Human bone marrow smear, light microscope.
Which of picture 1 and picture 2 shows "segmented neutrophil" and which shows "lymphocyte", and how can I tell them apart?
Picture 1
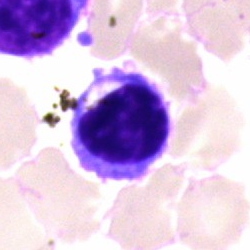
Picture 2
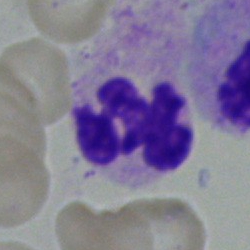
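So: the lymphocyte is in picture 1, the segmented neutrophil in picture 2. The lymphocyte has only a narrow rim of blue-purple cytoplasm around its nucleus.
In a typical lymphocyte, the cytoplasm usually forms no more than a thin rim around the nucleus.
In the segmented neutrophil, no nucleoli are visible.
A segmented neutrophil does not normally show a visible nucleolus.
The chromatin doesn't separate them, since in both cells it is dense and dark purple.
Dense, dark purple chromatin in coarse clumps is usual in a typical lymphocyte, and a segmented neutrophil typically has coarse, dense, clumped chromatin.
The cytoplasm differs in colour, blue-purple in the lymphocyte and pale lilac in the neutrophil; the lymphocyte's shows no granules, the neutrophil's no vacuoles. The lymphocyte is roughly round with a slightly bumpy border, and small rounded blebs stand out from its upper edge. Beside its nucleus, at the upper left, lies a pale crescent-shaped clear zone. The neutrophil, for its part, has another nucleated cell lying against its right side.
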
